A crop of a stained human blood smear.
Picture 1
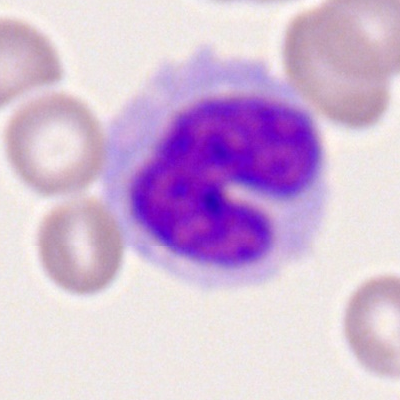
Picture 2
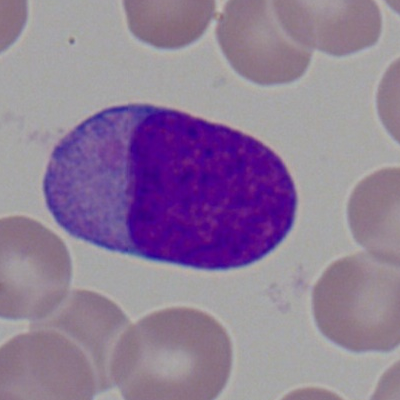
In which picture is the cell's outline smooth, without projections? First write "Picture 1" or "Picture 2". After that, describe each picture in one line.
Picture 2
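What picture 1 shows: The top edge of the cell is ruffled with small projections.
What picture 2 shows: The cell has a smooth oval outline that is longer from left to right than from top to bottom.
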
